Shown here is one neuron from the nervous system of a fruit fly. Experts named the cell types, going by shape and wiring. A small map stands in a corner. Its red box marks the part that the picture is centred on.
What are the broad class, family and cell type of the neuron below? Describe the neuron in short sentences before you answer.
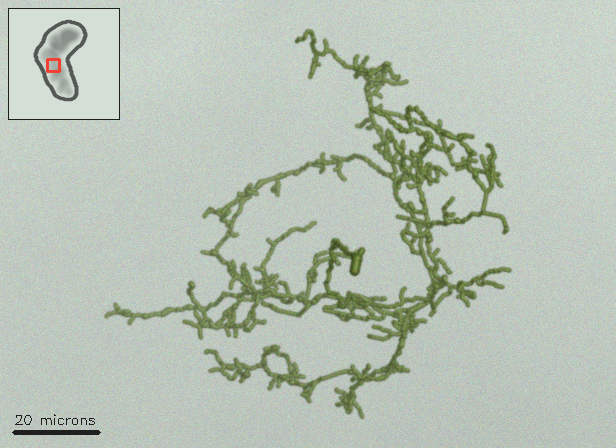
Its cell body lies in the middle of the picture. By the scale bar it is about 95 microns wide in this view. More than a hundred branch ends can be seen. This is a nerve-cord intrinsic neuron. The family is hemilineage 00A. Its cell type is IN00A063.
